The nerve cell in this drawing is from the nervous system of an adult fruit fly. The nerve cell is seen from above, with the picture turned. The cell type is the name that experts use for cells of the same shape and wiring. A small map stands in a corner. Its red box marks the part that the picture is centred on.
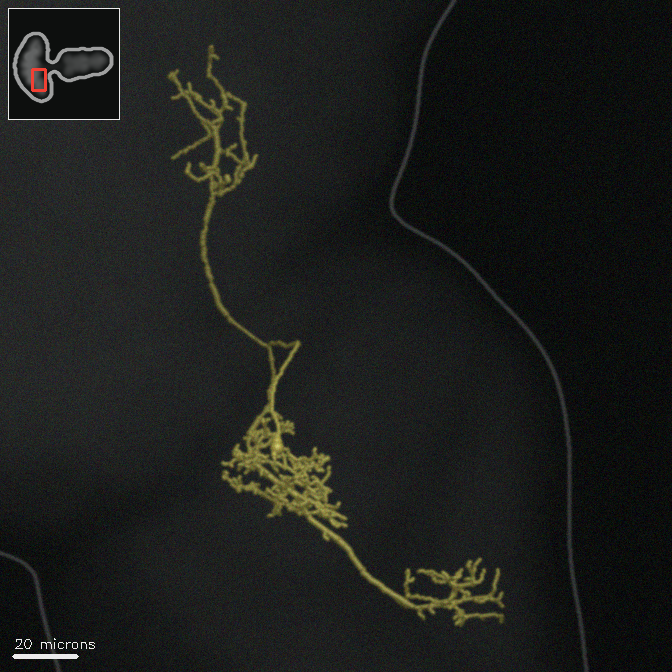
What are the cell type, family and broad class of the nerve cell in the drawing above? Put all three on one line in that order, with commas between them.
LPLC4, hemilineage VPNd1, visual projection neuron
